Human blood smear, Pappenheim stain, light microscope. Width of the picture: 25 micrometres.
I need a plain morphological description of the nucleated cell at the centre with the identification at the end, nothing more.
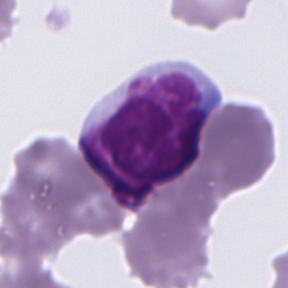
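Notice how the nucleus fills most of the cell, with a fold or cleft across its upper part. Around it runs a narrow rim of pale blue-grey cytoplasm, widest at the upper left. At the bottom edge of the cell, a small dark knob juts out. This is a myeloblast.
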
